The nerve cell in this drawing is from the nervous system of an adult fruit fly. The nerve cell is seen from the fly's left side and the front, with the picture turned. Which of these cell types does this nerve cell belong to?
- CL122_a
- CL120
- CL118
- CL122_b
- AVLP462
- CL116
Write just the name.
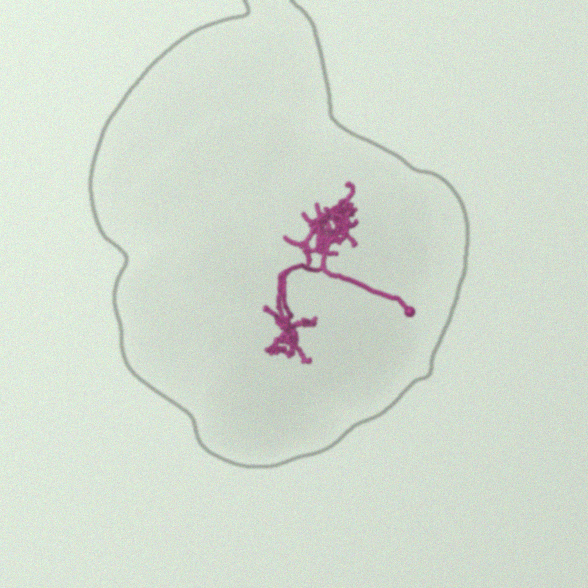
CL118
